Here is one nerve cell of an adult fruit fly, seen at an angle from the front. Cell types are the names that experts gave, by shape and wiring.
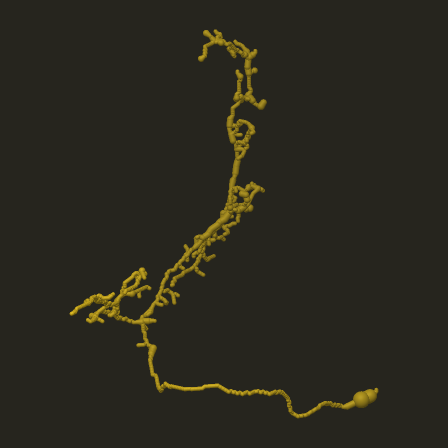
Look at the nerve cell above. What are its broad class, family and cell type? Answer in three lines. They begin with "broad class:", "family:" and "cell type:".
broad class: nerve-cord intrinsic neuron
family: hemilineage 14A
cell type: IN14A086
